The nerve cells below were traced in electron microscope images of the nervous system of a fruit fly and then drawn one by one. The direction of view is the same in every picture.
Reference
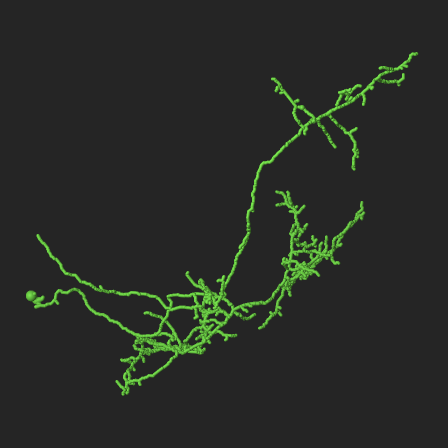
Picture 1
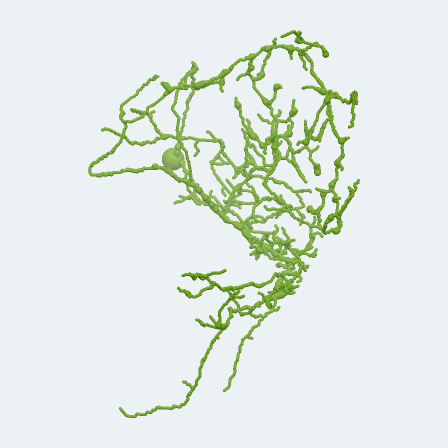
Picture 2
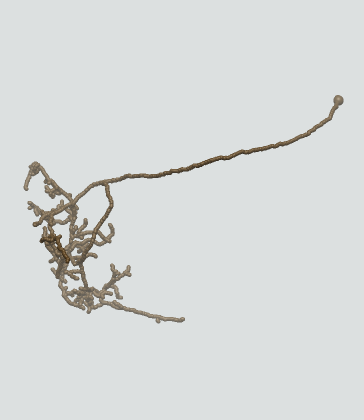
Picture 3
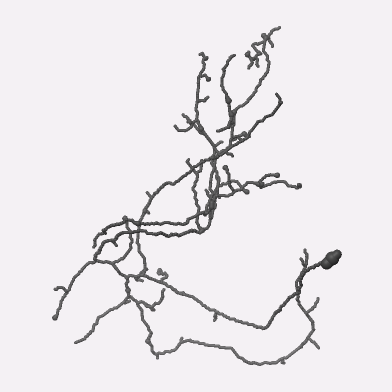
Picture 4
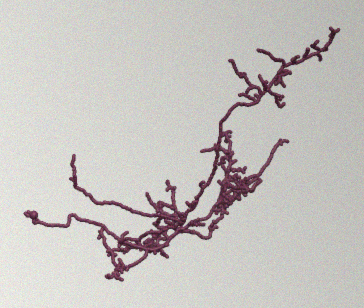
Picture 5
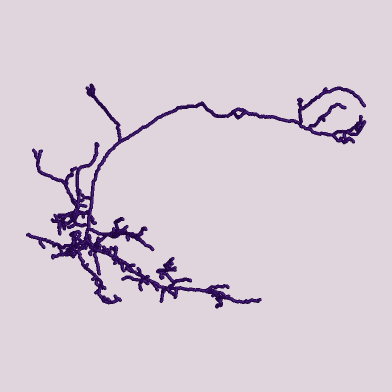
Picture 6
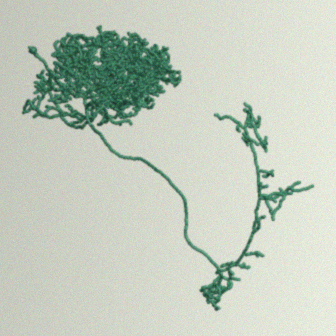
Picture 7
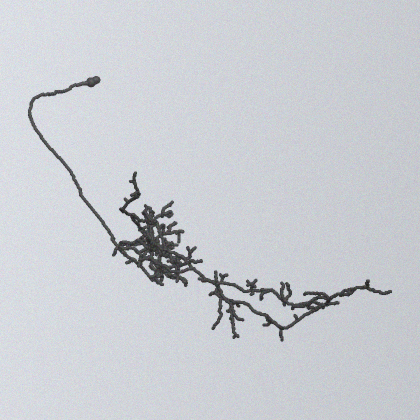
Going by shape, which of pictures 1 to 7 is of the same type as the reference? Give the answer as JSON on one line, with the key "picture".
{"picture": 4}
